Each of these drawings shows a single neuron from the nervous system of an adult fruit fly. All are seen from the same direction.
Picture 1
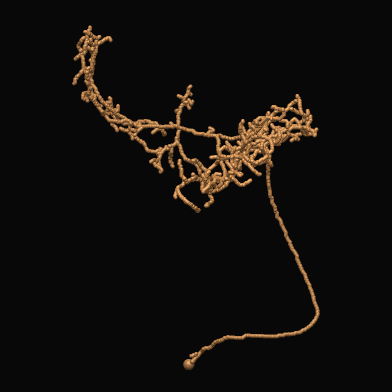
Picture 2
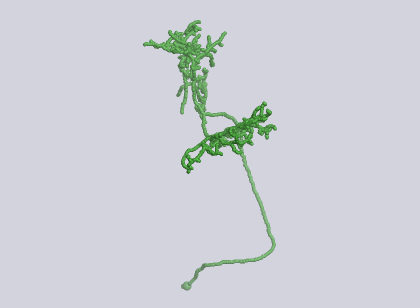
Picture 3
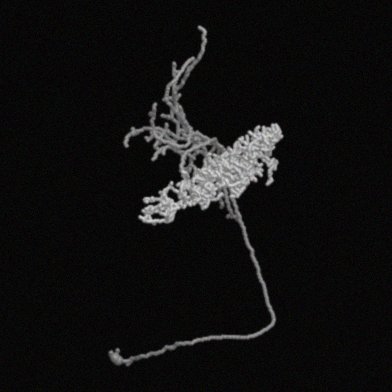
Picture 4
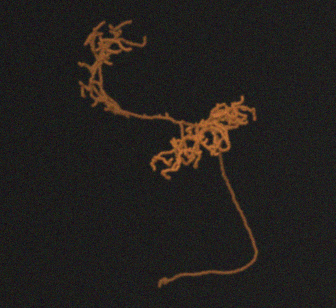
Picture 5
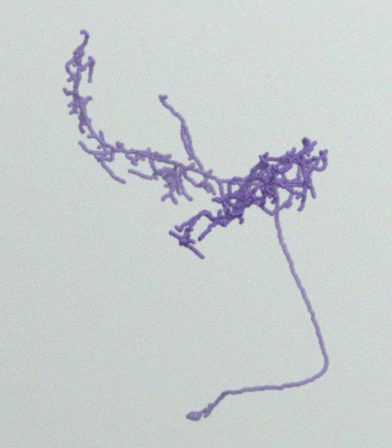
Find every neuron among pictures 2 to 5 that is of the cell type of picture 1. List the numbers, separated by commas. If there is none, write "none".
4, 5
